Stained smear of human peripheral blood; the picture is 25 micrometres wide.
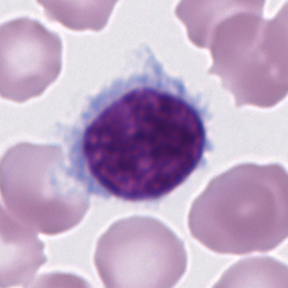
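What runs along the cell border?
Many fine, hair-like projections, set against pale blue cytoplasm.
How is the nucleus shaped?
Roughly round, without lobes or a deep indentation, and about 10 micrometres across.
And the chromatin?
Mottled, with darker and lighter purple patches.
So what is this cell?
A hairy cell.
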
